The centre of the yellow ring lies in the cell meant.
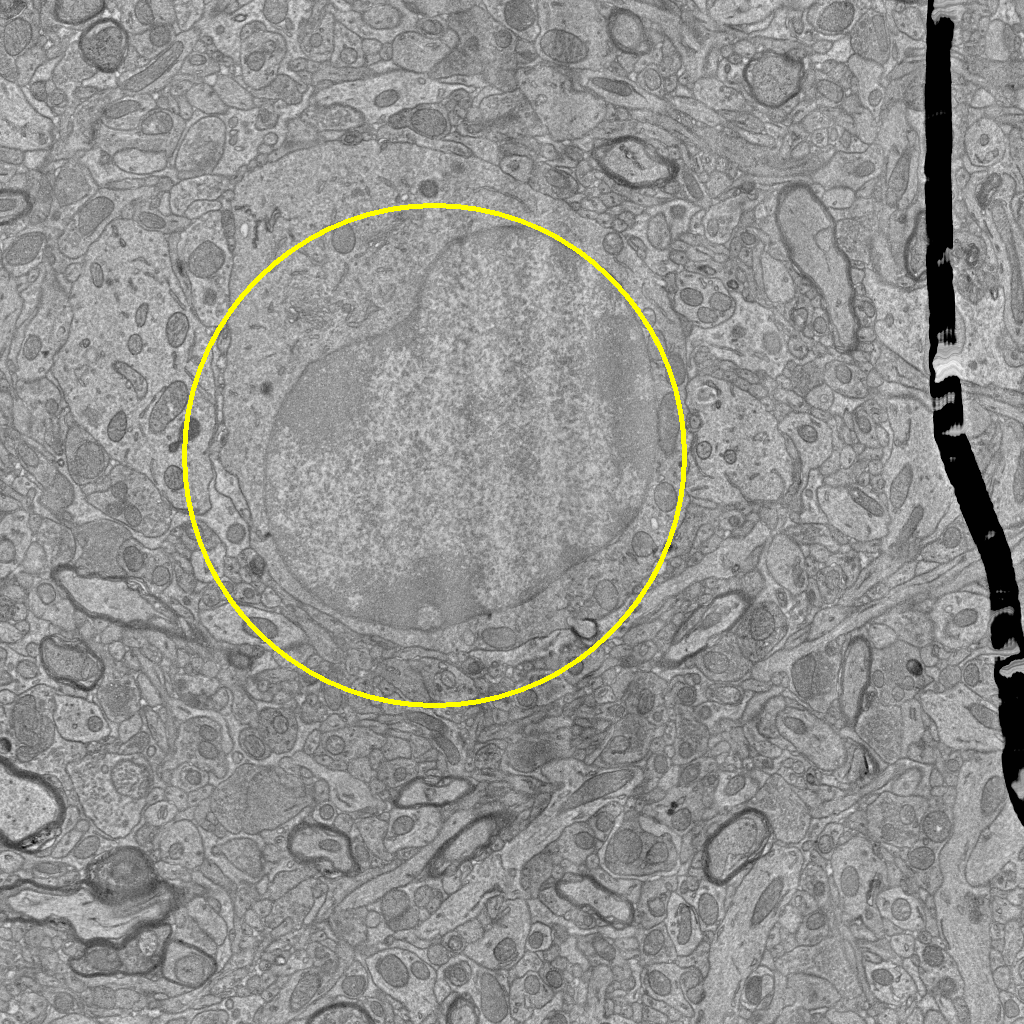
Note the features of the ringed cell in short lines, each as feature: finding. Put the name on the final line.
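Chromatin: coarsely mottled, pale granular areas mixed with darker smooth patches
Nucleus: large, roughly round, shown whole, filling most of the ring
Cytoplasm: one small dark dense body left of the nucleus
Edge: a black vertical band down the picture's right side, away from the cell
Cell type: oligodendrocyte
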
